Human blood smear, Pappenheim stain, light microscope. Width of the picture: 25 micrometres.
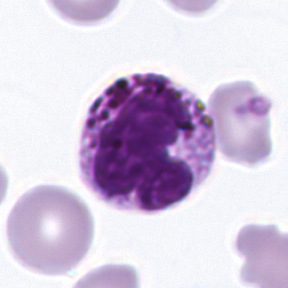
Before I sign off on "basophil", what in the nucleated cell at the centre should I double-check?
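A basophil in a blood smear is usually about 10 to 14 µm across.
This cell measures about 12 micrometres, about 1.5 times as wide as a red cell lying whole in the picture, so its size fits.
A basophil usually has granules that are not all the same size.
Here coarse dark blue-black granules, lying mostly along the upper and left edge, are mixed with fine pinkish granules speckled between them, which agrees. The chromatin is dense and dark purple, and the cytoplasm is pale pinkish-lilac.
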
